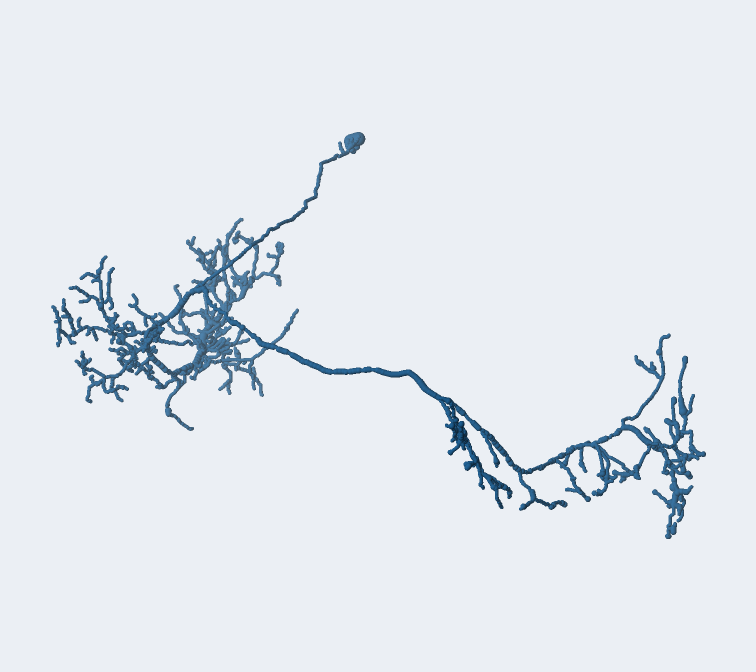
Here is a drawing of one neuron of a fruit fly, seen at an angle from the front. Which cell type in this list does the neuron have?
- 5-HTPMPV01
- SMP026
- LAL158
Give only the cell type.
LAL158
